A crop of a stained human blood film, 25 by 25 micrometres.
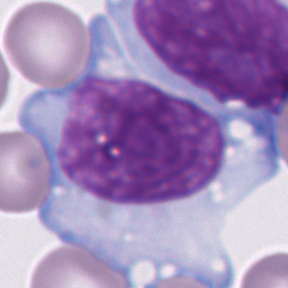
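Myeloblast with finely stippled chromatin, not clumped into coarse blocks. Its cytoplasm is plentiful relative to the nucleus and pale grey-blue. Small clear vacuoles lie in the cytoplasm to the right of the nucleus.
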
